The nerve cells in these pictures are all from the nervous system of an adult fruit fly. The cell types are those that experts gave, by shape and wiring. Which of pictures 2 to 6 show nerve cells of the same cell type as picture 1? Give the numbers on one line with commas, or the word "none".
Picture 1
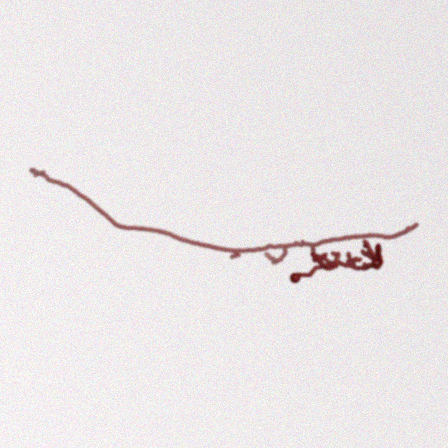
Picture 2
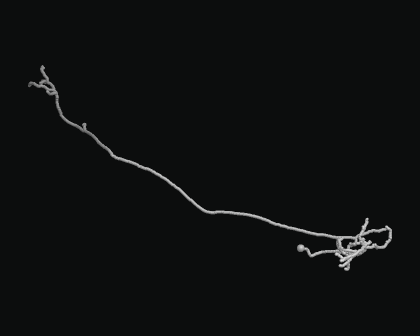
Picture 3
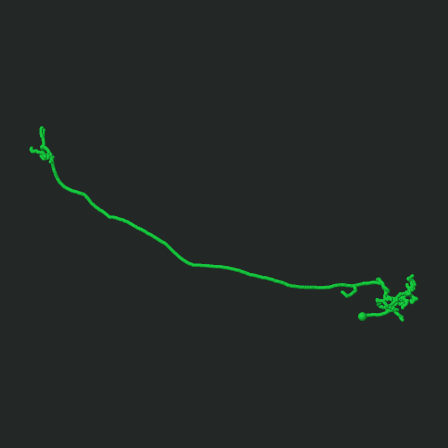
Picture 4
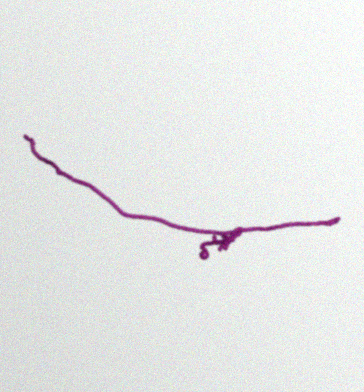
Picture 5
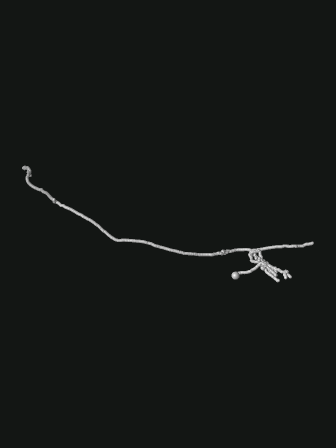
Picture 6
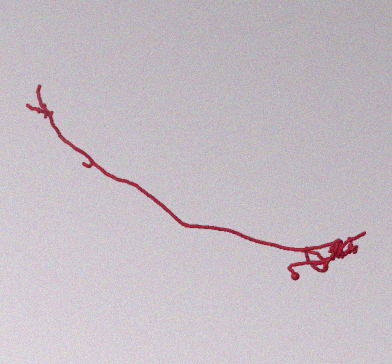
none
